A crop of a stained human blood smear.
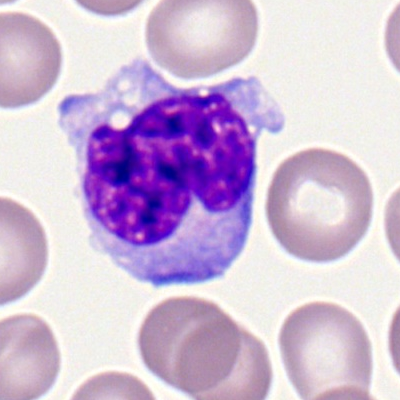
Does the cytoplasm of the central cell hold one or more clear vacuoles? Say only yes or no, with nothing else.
Yes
